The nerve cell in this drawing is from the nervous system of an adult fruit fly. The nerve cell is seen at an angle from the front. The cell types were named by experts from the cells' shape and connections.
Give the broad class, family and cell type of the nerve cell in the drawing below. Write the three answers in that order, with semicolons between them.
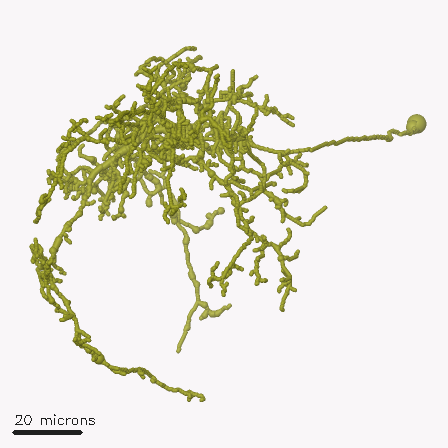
nerve-cord intrinsic neuron; hemilineage 03A; IN03A037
